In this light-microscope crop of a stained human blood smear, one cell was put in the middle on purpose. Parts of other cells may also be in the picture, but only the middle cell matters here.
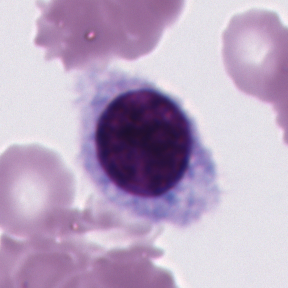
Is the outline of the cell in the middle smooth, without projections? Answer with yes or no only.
No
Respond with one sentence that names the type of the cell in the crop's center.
As for the central cell, it is a hairy cell.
